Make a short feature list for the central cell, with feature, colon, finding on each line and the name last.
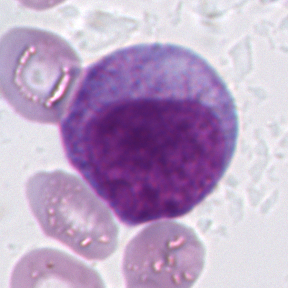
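Outline: roughly round
Nucleus: in lower part of cell
Cytoplasm: bluish-purple, widest band above nucleus
Granules: fine, purple, in cytoplasm
Name: promyelocyte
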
